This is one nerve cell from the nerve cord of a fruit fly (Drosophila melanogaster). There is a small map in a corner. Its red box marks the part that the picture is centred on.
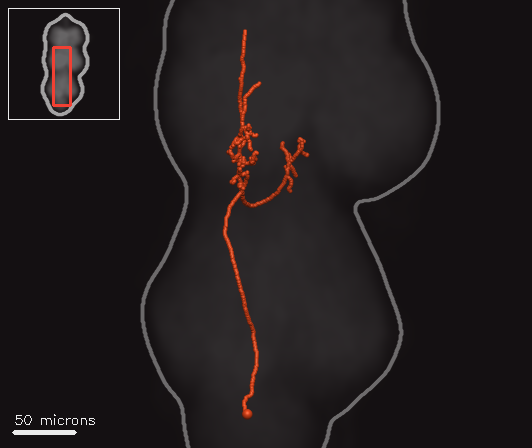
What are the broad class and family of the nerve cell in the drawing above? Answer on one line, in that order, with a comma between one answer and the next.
nerve-cord intrinsic neuron, hemilineage 06A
